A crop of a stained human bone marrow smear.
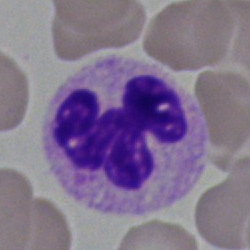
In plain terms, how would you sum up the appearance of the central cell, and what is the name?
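First, the outline: round and smooth. Second, the nucleus: no nucleoli are visible in it. Third, the cytoplasm: pale lilac and plentiful, surrounding the nucleus on all sides. The cell is a segmented neutrophil.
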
